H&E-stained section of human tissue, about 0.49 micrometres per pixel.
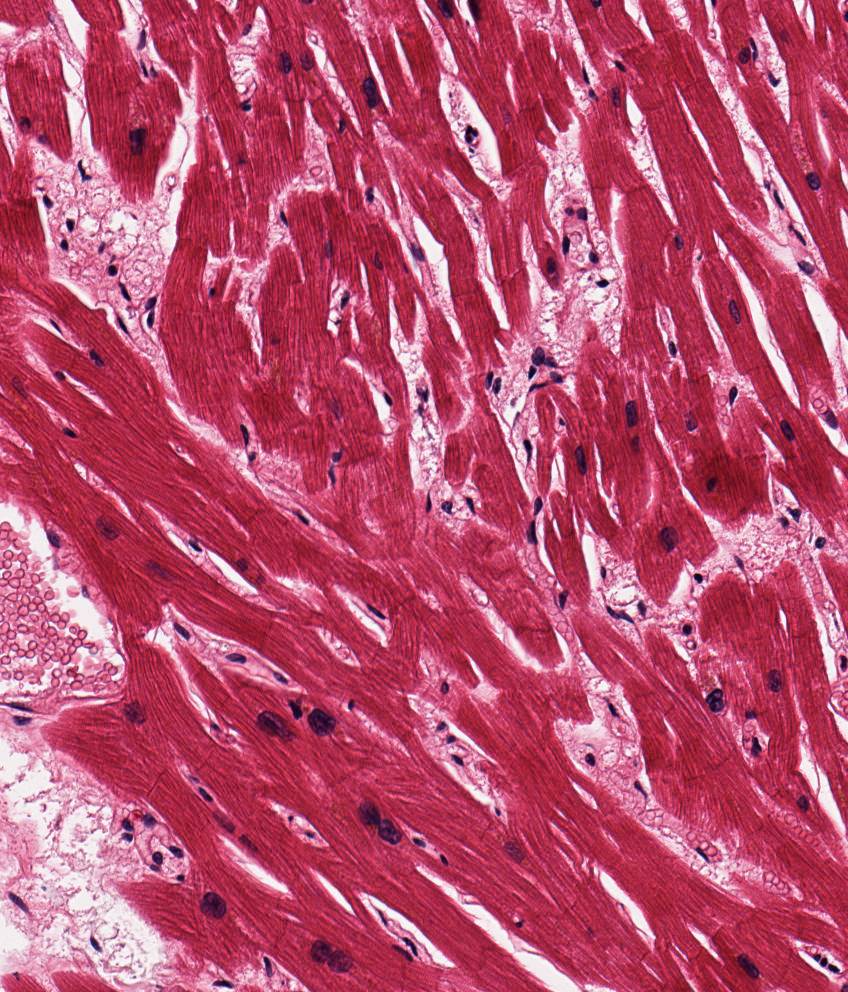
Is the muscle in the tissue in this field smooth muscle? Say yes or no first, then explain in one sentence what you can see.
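No. The field is made up of cardiac muscle fibres in bundles that run at varying angles.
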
